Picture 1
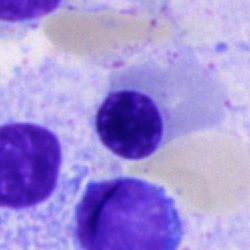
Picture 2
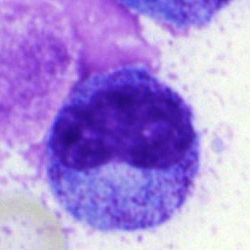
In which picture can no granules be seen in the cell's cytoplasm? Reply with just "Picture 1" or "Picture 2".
Picture 1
